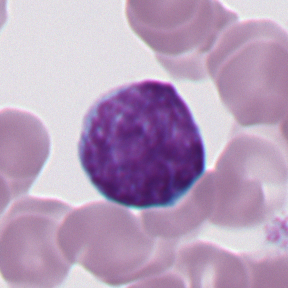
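Typical lymphocyte at the centre of a stained smear of peripheral blood under the light microscope. The outline of this typical lymphocyte is smooth, with no projections from its surface. Its nucleus stains deep purple and shows no distinct nucleoli. No granules are visible in the cytoplasm.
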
